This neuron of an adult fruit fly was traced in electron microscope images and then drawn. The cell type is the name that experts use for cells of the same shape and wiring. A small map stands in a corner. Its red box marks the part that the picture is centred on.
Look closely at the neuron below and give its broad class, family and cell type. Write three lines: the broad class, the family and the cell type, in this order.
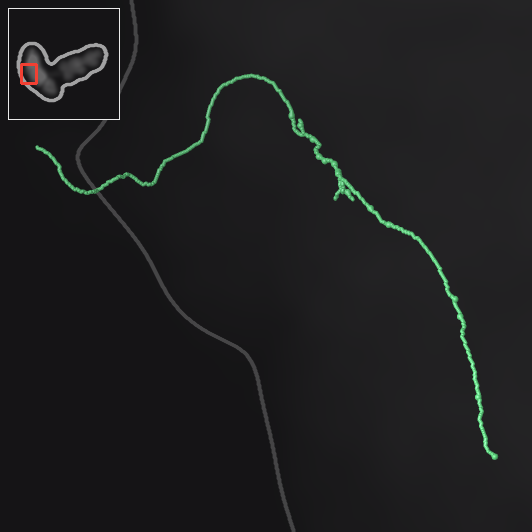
sensory neuron entering the brain
class hygrosensory
HRN_VP4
